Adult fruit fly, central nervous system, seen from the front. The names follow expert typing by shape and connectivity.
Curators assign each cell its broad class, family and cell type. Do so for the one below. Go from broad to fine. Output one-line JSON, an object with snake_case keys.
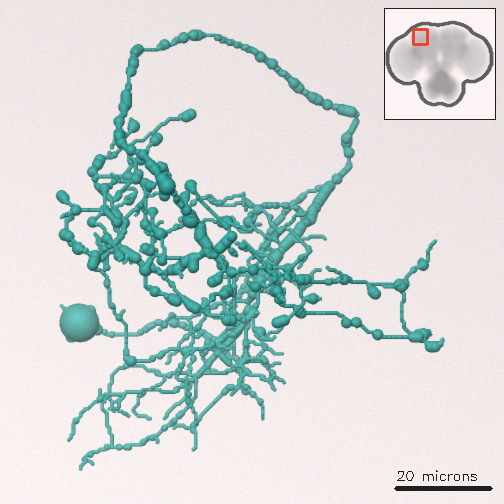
{"broad_class": "central-brain intrinsic neuron", "family": "LHPV", "cell_type": "LHPV4e1"}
